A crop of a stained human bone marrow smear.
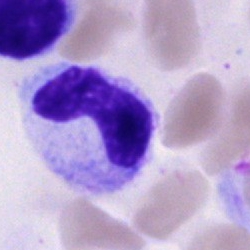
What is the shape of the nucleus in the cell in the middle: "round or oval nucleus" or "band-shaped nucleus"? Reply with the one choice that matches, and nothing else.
Band-shaped nucleus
